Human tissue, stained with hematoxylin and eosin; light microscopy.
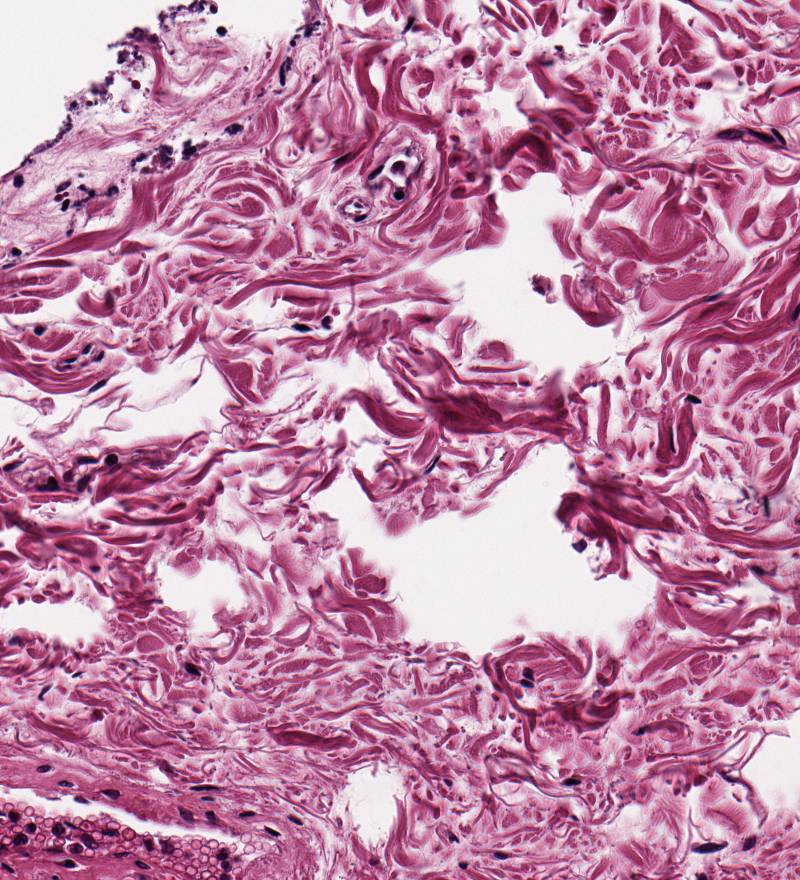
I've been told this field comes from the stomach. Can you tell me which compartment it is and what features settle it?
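That's dense connective tissue: thick pink collagen bundles interlacing in haphazard directions over most of the field, many wavy and curved. Between them sit sparse, small, dark, spindle-shaped nuclei. Irregular empty clefts split the bundles apart, the largest in the centre.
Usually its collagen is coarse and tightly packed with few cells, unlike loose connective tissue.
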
